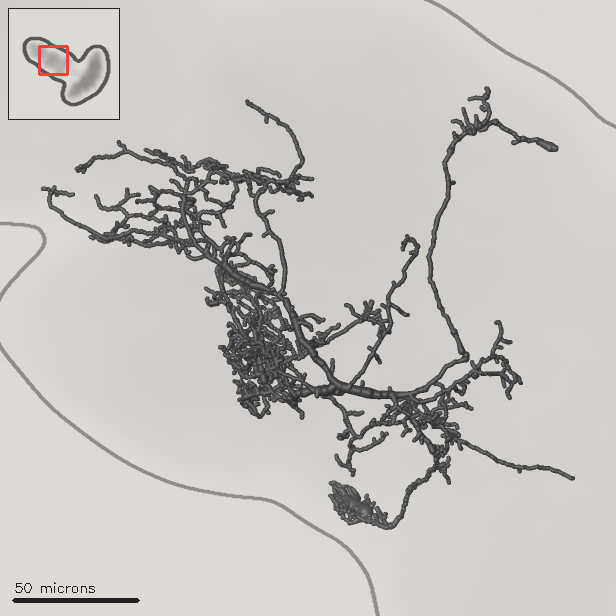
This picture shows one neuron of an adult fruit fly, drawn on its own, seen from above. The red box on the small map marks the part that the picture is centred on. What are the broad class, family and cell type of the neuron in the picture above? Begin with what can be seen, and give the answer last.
It is in the nerve cord and does not reach the brain. By the scale bar it is about 200 microns wide in this view. The picture shows more than a hundred branch ends. This is a nerve-cord intrinsic neuron. Its family is hemilineage 03B. Its cell type is IN03B008.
